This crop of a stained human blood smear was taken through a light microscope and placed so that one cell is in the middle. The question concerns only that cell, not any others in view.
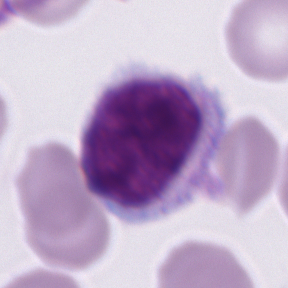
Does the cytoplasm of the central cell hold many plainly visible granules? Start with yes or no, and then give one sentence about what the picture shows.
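No. No distinct granules are seen in the cytoplasm.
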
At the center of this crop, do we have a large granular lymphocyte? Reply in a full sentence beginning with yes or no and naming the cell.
No, the central cell is classed as a typical lymphocyte and not as a large granular lymphocyte.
